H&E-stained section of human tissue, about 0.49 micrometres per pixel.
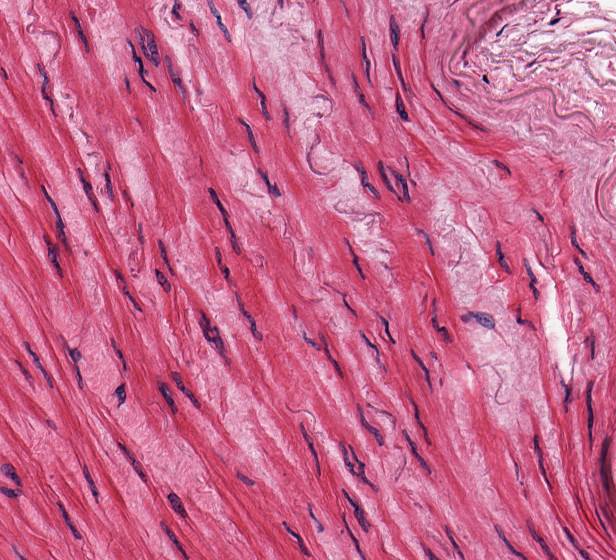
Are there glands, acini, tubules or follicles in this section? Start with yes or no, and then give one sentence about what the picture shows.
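No. No epithelium, glands or fat cells are present anywhere in the field.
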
